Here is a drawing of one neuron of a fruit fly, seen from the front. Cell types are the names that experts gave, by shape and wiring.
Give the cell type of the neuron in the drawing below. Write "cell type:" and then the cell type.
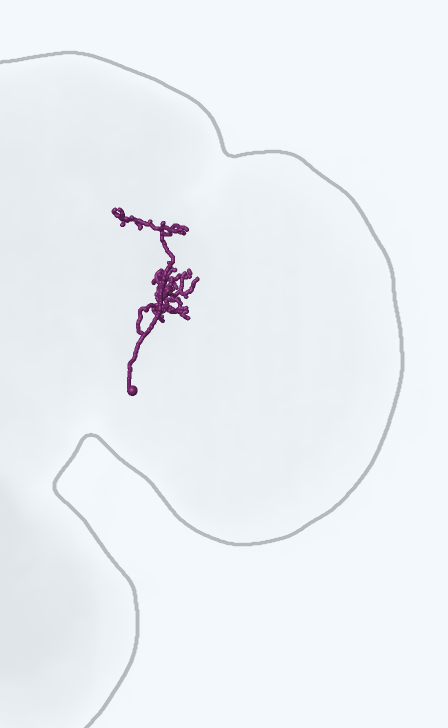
cell type: LC16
